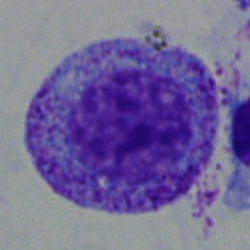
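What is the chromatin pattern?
Dark purple and clumped, with paler patches between the clumps.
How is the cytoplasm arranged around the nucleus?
As a broad rim on all sides.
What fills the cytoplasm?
Crowded coarse dark purple granules, with pale blue cytoplasm between them.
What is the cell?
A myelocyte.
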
